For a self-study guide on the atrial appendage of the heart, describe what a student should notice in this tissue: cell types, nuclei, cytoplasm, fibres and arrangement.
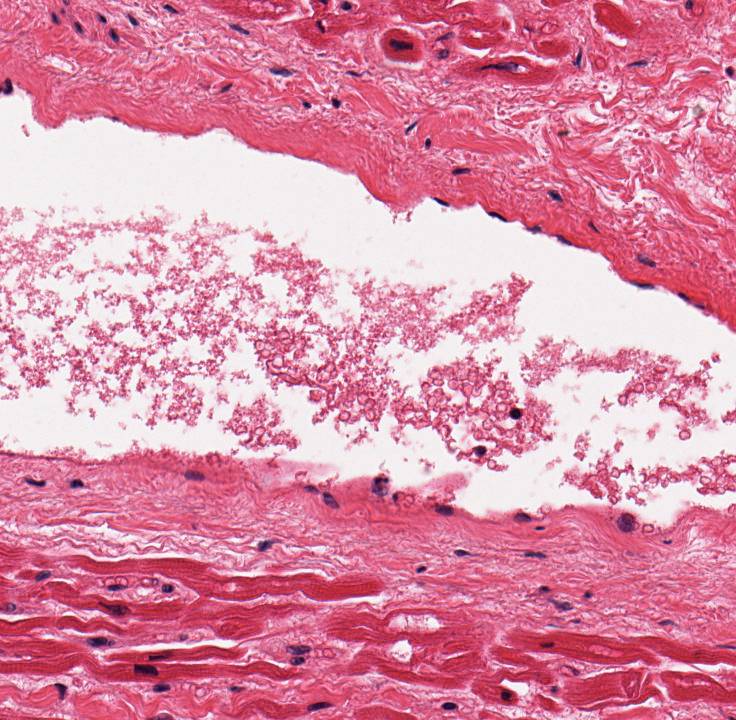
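Flattened nuclei line the lower margin of a space. Above the space lies dense pink fibrous stroma containing sparse spindle-shaped nuclei. In the bottom part of the field, pink muscle fibres run horizontally. No fat cells are present anywhere in the field.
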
